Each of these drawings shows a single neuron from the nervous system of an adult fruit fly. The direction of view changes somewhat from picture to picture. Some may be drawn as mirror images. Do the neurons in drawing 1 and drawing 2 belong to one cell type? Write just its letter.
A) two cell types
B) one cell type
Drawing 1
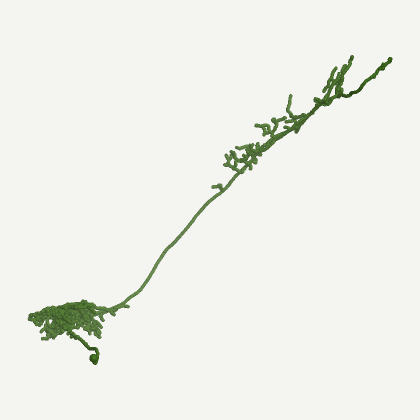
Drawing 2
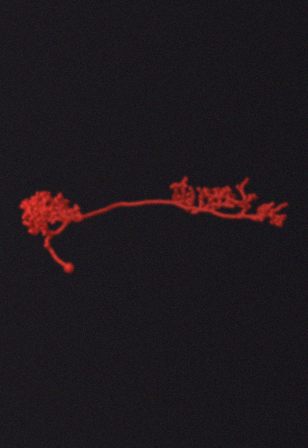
A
